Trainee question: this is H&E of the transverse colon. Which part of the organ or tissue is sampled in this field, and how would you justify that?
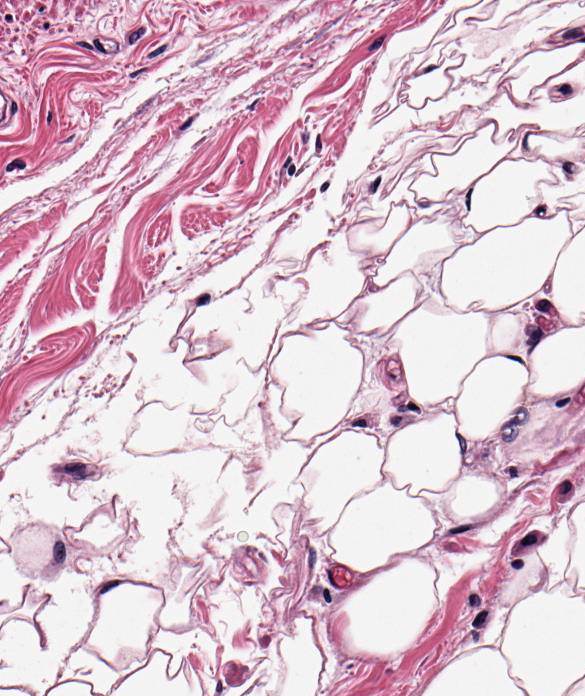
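Right and lower field: fat. Adipocytes: large, empty, polygonal clear spaces divided by thin membranes. Adipocyte nuclei flattened, pressed against the cell edges.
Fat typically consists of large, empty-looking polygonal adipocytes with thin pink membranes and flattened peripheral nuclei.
Upper left: a band of pink fibre bundles, with sparse dark, elongated nuclei scattered among them.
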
